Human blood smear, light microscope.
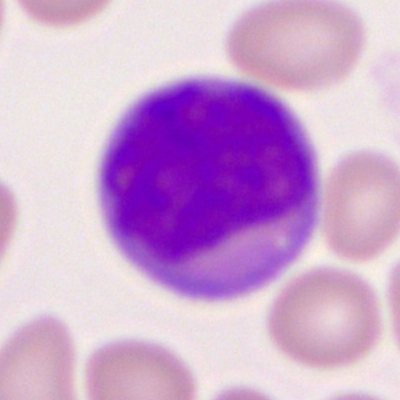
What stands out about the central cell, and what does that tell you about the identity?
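Outline first: it is round. Surface next: there are no projections. Then the nucleus, which fills most of the cell. Last, the cytoplasm, which is pale blue-lilac. The cell is a myeloblast.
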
